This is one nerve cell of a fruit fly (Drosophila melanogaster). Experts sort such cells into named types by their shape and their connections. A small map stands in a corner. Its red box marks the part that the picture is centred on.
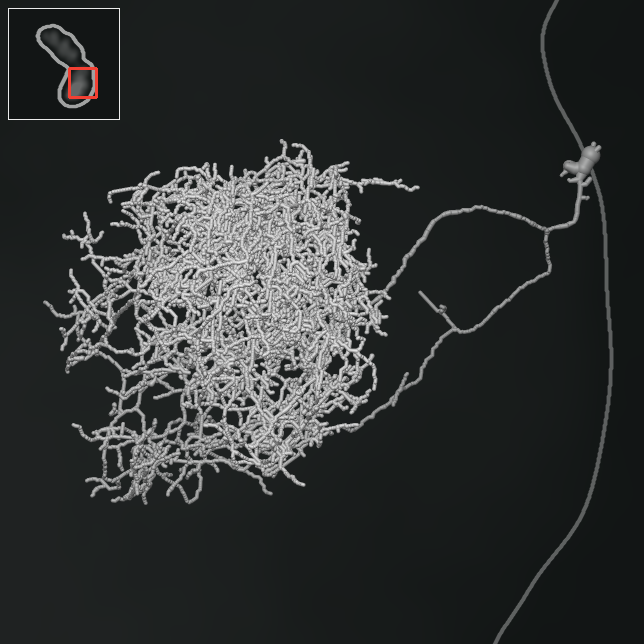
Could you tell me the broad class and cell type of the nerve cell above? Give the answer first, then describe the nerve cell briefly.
Its broad class is central-brain intrinsic neuron. It is of cell type AVLP610. Its cell body lies at the upper right of the picture. More than a hundred branch ends can be seen.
